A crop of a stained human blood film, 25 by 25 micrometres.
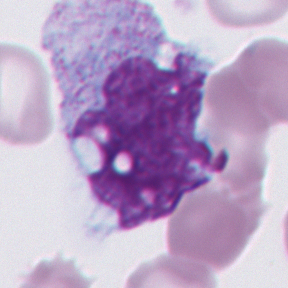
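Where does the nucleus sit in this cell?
Over most of the lower right, leaving the cytoplasm mainly to the upper left.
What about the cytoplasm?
Plentiful and pale greyish-blue, with fine pinkish-purple granules scattered through it.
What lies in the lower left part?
Several clear, round vacuoles.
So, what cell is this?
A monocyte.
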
